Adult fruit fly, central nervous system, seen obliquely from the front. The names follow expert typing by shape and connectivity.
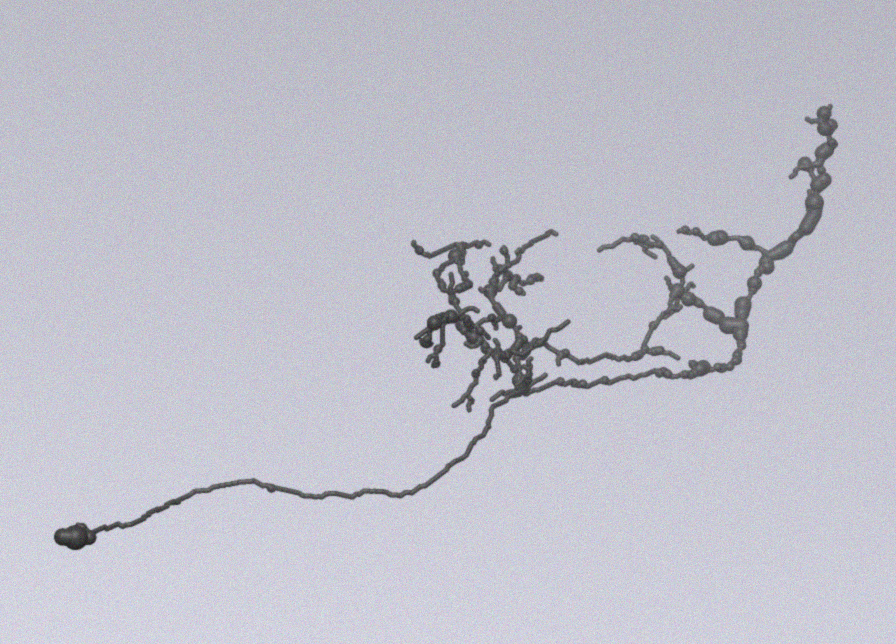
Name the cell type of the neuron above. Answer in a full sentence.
The cell type is IN14A091.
